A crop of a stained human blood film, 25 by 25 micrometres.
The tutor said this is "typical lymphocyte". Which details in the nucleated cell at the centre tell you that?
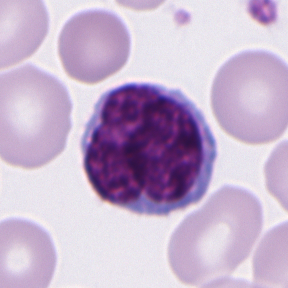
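Cell under review: typical lymphocyte.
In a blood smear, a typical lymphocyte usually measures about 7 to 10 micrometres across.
This cell measures about 12 micrometres, above that range.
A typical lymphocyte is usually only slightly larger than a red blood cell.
This one is about 1.75 times as wide as a red cell lying whole in the picture, so neither size finding fits.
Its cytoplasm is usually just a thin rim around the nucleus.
Here the nucleus fills about 80% of the cell's area, and the pale blue rim is widest below the nucleus. Also seen: chromatin coarsely clumped into dark purple masses with paler gaps, and a small notch indenting the lower edge of the nucleus.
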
